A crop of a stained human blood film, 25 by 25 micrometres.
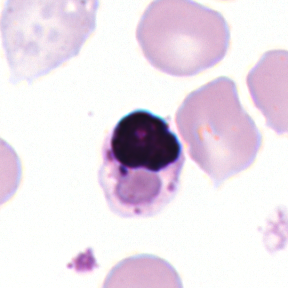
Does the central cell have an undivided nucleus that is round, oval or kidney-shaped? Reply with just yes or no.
Yes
